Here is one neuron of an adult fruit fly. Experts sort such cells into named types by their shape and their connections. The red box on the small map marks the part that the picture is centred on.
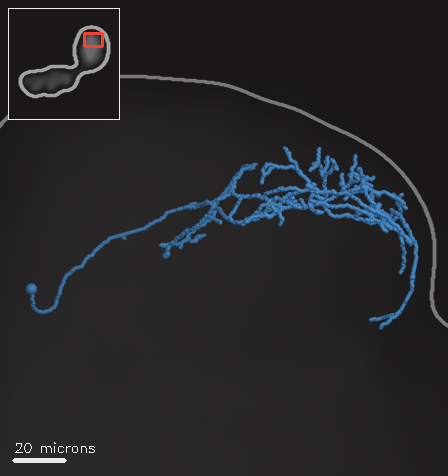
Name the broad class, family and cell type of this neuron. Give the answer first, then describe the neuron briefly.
Its broad class is central-brain intrinsic neuron. Its family is hemilineage DM6_dorso_lateral. It is of cell type SMP377. The cell body is on the left of the picture. By the scale bar it is about 150 microns wide in this view. Dozens of branch ends can be seen.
